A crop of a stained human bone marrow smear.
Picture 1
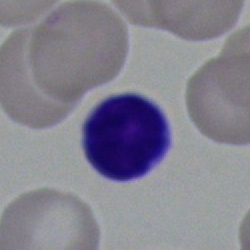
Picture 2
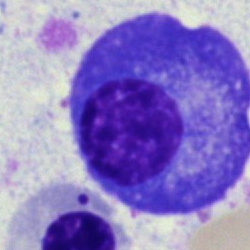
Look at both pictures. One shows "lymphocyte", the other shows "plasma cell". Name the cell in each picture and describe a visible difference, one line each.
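In picture 1 we see a lymphocyte: No distinct rim of cytoplasm is seen around the nucleus.
In picture 2 we see a plasma cell: The cytoplasm is abundant and stains a deep blue.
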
